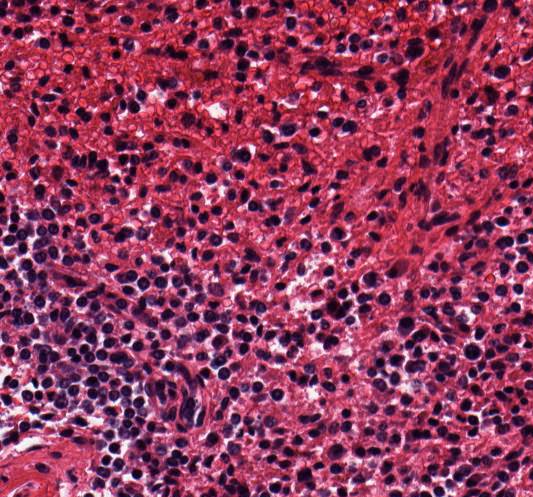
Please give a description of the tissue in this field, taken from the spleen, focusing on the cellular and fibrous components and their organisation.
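Cells in diffuse, densely packed sheets; no follicles or other organised units. No epithelium or glands anywhere in field. Bottom left corner: small band of pink, wavy fibrous tissue. No fat cells seen.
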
